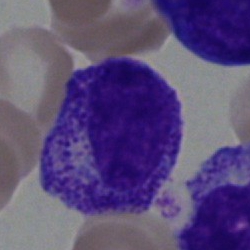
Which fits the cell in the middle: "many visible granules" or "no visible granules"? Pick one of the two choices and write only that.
Many visible granules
